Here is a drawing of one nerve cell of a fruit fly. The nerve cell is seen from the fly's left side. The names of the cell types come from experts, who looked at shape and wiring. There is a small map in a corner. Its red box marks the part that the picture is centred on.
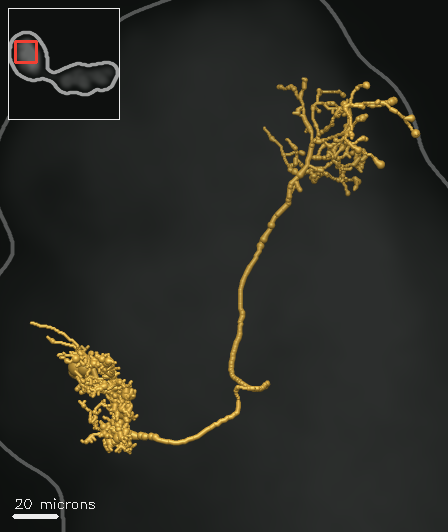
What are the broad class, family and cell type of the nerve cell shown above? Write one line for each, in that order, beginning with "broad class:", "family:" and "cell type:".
broad class: central-brain intrinsic neuron
family: hemilineage ALl1_ventral
cell type: VP1m_l2PN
